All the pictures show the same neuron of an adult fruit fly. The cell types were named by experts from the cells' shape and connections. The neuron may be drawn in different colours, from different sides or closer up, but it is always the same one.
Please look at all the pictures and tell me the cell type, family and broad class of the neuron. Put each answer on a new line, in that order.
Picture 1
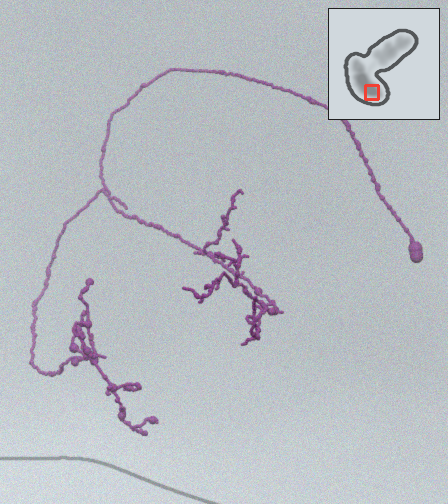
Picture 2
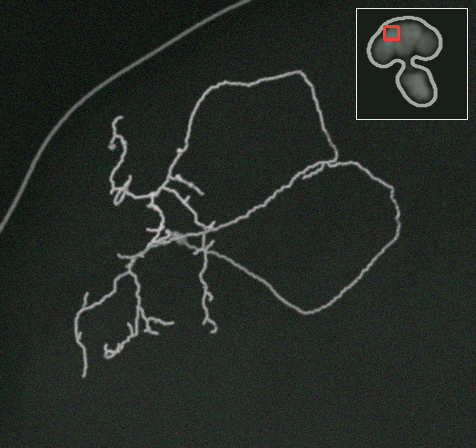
LHPV5c3
hemilineage DL1_dorsal
central-brain intrinsic neuron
